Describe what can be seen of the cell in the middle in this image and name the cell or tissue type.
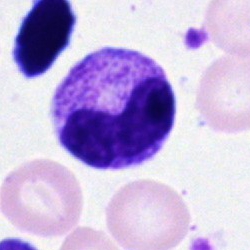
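Nucleus fills lower half of cell, extends up along right side. Broad nuclear indentation faces upper left. Cytoplasm mainly upper left, speckled with fine purple granules. Band neutrophil.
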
